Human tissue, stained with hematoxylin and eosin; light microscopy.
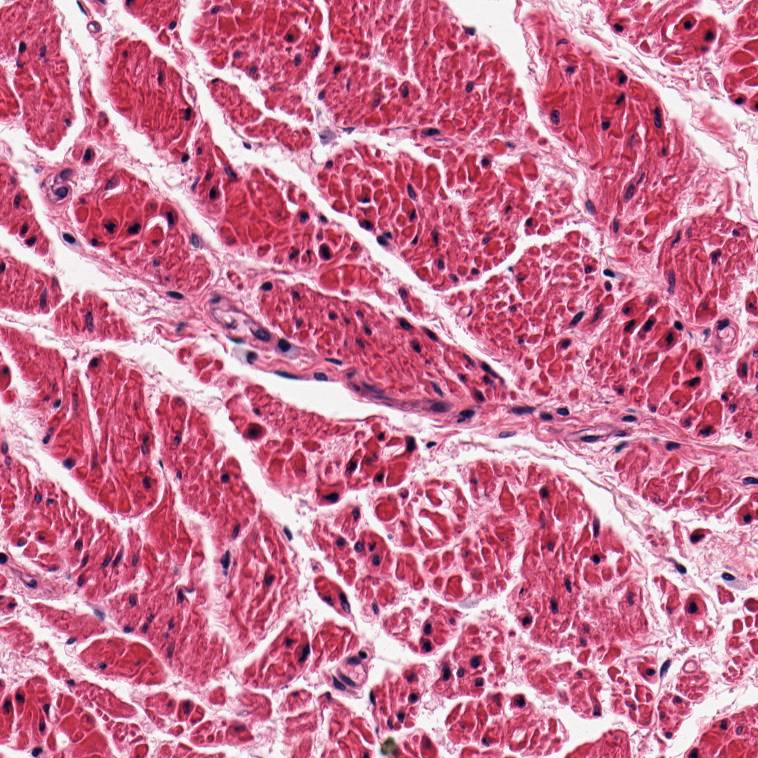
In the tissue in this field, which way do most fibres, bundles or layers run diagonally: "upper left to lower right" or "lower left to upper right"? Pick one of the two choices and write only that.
Upper left to lower right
